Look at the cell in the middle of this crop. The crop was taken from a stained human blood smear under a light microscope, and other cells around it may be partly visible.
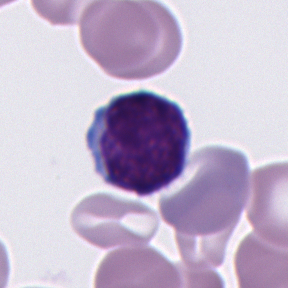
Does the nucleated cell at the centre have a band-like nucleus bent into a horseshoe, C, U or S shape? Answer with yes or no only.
No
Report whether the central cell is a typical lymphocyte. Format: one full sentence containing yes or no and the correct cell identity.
Yes, this crop has a typical lymphocyte at its centre.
